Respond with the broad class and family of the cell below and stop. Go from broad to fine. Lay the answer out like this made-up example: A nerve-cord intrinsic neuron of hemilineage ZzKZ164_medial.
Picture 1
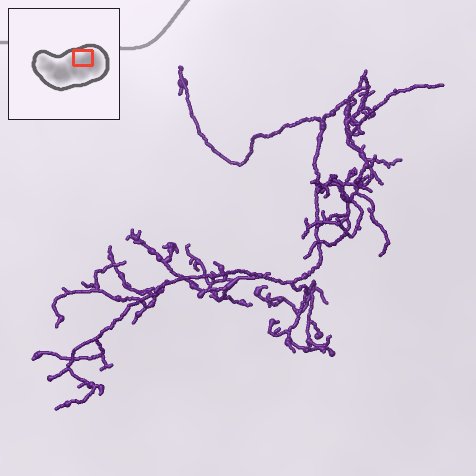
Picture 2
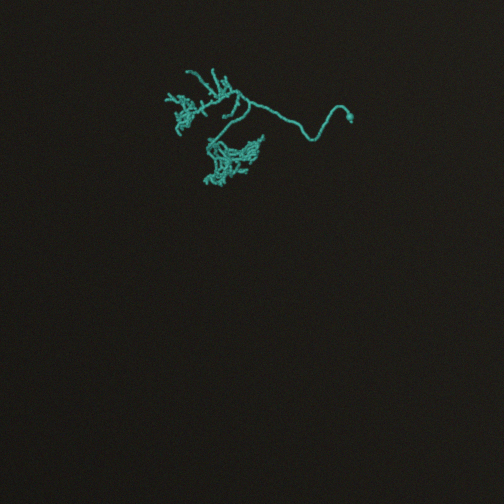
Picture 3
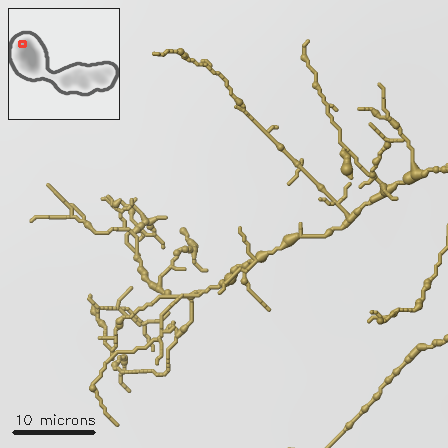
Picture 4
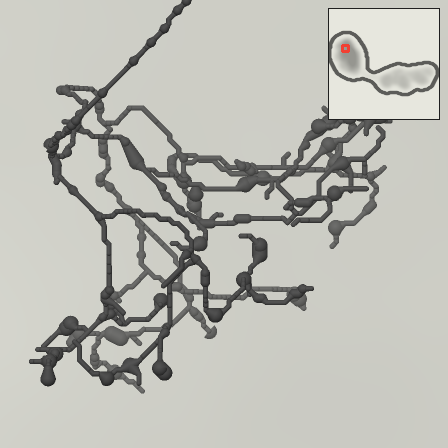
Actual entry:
A central-brain intrinsic neuron of hemilineage SIPp1.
